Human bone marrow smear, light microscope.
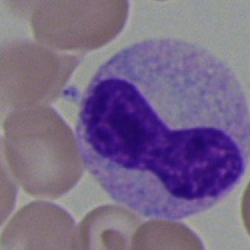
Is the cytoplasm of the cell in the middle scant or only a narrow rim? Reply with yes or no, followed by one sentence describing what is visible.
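No. The cytoplasm is abundant and pale lilac-grey.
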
